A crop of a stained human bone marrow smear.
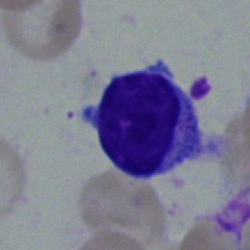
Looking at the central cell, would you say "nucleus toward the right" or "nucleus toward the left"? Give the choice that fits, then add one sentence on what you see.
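Nucleus toward the left. The cytoplasm is scant, forming a narrow rim that is widest on the right side.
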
